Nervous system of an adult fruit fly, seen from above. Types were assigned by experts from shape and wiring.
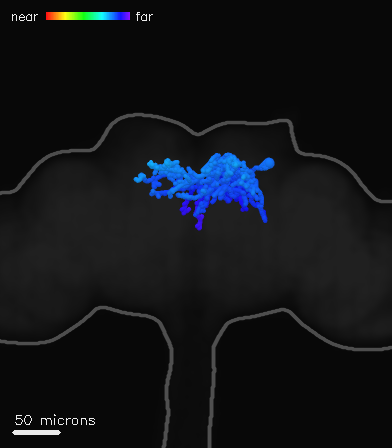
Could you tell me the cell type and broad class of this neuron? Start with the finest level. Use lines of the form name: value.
cell type: GNG050
broad class: central-brain intrinsic neuron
